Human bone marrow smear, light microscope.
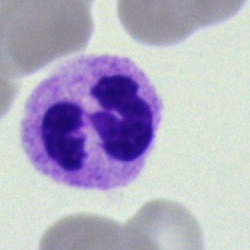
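Segmented neutrophil, the cell in the middle of this stained human bone marrow smear. Look first at the chromatin: dense, dark purple and clumped. You will find no nucleoli in the nucleus, and no vacuoles in the cytoplasm.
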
